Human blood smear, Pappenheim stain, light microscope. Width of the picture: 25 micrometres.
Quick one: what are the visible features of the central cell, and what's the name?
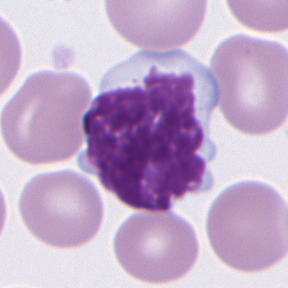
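Nucleus: irregular outline, notched and lumpy. Cytoplasm: very pale grey-blue, no visible granules. Cell outline: irregular, small bulges along the right side. Cell: typical lymphocyte.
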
